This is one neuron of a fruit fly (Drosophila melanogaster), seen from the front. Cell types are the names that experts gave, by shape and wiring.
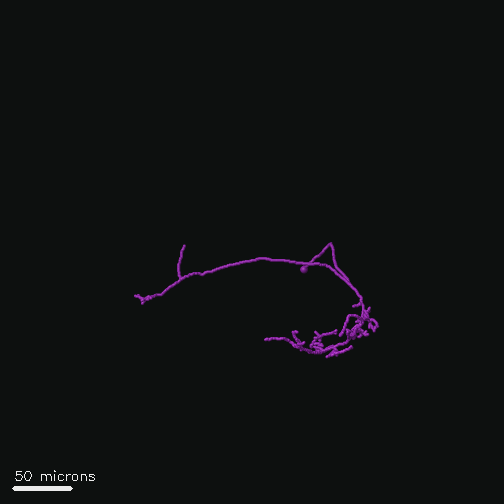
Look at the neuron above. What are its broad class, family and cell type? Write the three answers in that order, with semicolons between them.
central-brain intrinsic neuron; hemilineage DM4_ventral; CB2050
